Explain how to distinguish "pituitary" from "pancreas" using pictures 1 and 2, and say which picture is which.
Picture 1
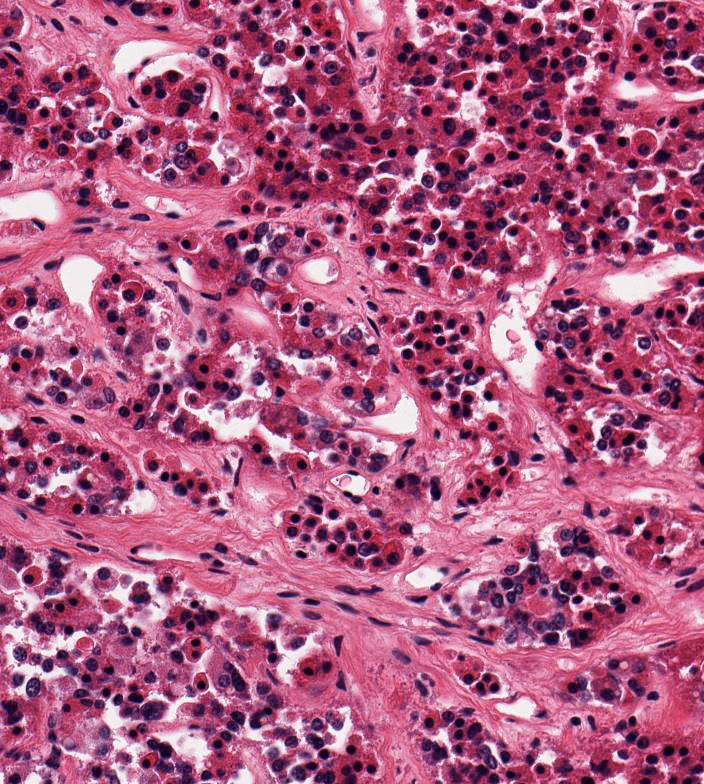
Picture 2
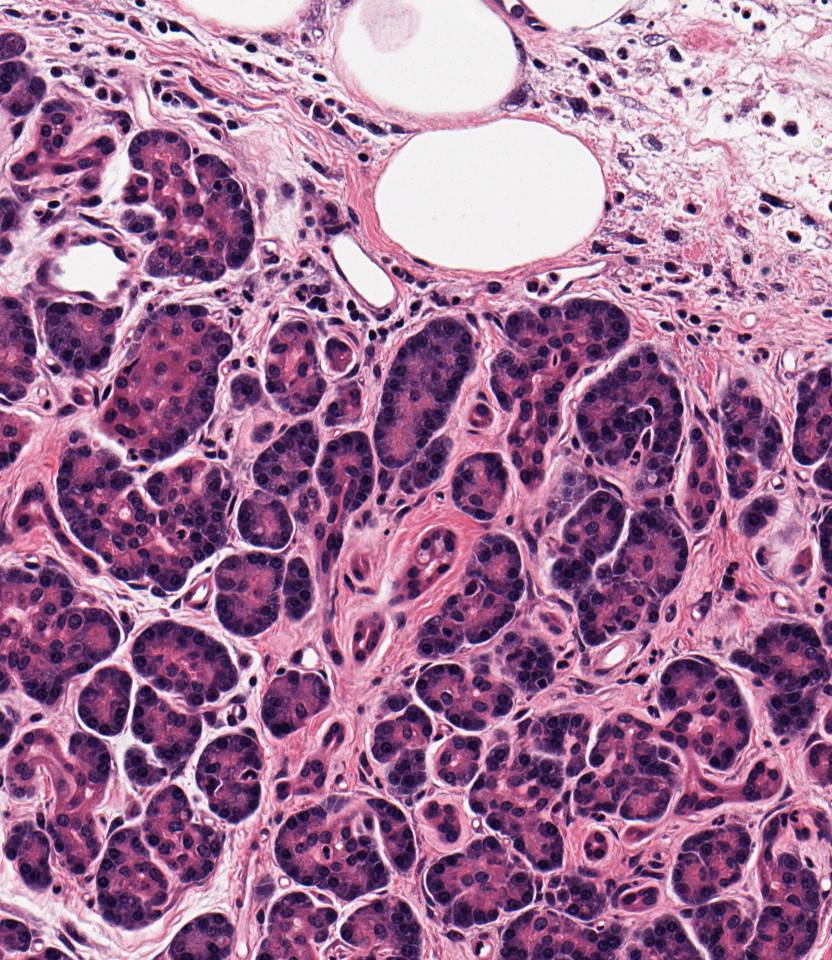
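Answer: the pituitary is picture 1, the pancreas picture 2. In picture 1, cells lie throughout in rounded nests and cords between bands of pink fibrous stroma. The nests mix cells, many with bright red granular cytoplasm and others with pale purple-grey cytoplasm; the nuclei are small, round and darkly stained. No gland lumens lined by epithelium are present. In picture 2, closely packed rounded clusters of acini, separated by thin pink septa, fill the lower two-thirds. Their round dark nuclei lie toward the outer edge of each acinus, and the cytoplasm is deep purple at the base and pinker toward the centre. A few large empty rounded fat cells lie at the top centre.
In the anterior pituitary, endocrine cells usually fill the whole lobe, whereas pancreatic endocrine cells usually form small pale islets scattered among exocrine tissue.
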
